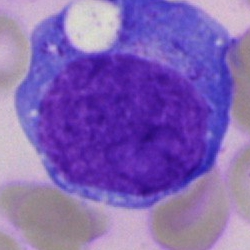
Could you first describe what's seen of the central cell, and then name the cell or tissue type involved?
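The nucleus occupies the lower part of the cell, so a wider band of cytoplasm lies above it. Its chromatin is purple and finely clumped, with a stippled texture. The cytoplasm is deep blue, and a single large, round, clear vacuole lies at its upper left edge. This cell is a blast.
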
